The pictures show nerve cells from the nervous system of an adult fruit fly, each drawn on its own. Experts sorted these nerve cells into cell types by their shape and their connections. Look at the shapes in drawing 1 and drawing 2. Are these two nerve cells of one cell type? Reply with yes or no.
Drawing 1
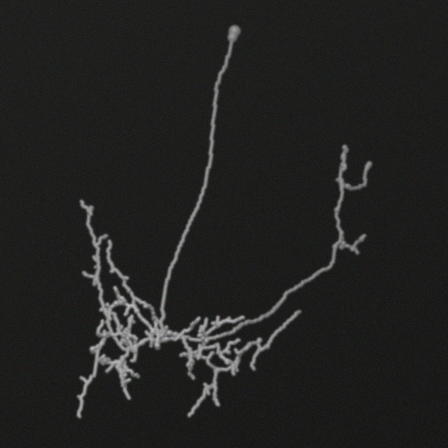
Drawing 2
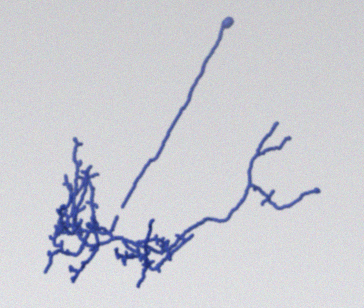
yes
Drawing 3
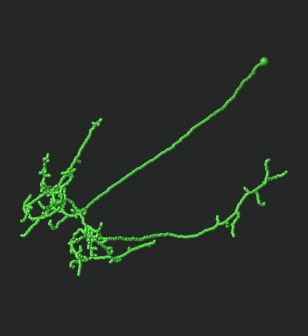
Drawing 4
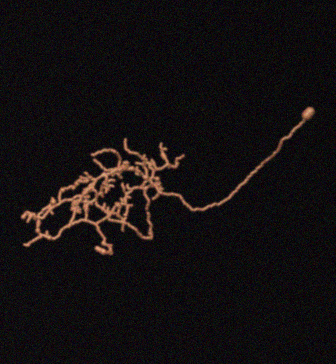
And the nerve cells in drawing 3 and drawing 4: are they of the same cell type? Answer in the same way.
no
